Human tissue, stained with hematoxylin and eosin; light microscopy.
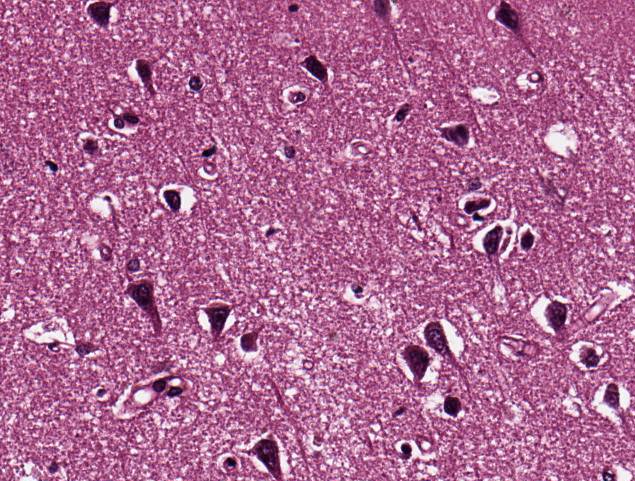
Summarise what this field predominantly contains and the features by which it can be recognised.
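The tissue here is cerebral cortex. Single cells are scattered in a continuous fine pink neuropil, with no epithelium or glands. Many of the larger cells are neurons whose triangular, pyramidal bodies taper into a single process.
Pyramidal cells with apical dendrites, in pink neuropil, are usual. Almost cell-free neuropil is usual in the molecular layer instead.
Neuronal bodies and nuclei stain dark purple and look shrunken. Between neurons lie small round dark nuclei with little cytoplasm.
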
